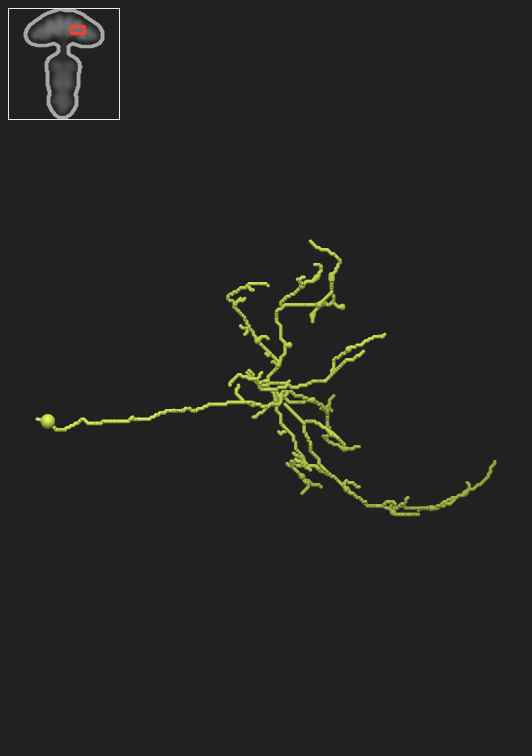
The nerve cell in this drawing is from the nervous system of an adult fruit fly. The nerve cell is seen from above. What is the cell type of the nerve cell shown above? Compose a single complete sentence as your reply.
The nerve cell is a member of cell type LHPD4b1.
